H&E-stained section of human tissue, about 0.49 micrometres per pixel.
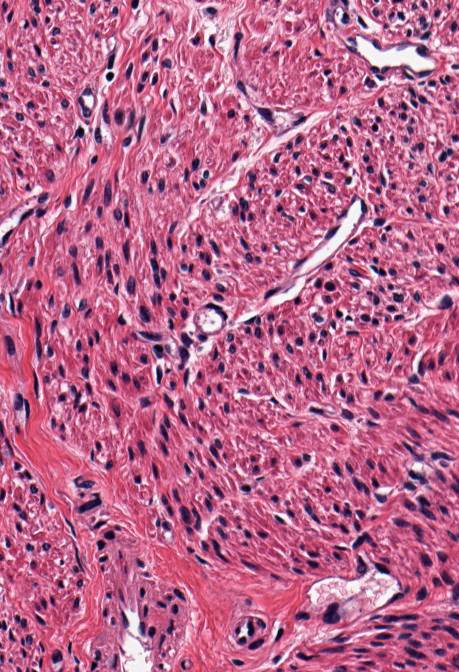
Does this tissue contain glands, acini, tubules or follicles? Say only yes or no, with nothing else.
No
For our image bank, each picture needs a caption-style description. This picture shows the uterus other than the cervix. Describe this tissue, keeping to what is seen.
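Interlacing bundles of spindle cells, running in different directions, fill the entire field. In longitudinally cut cells the nuclei are elongated with blunt ends, cigar-shaped. The cytoplasm is abundant, pink and eosinophilic. In bundles cut in cross-section, some nuclei are surrounded by a small clear halo.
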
